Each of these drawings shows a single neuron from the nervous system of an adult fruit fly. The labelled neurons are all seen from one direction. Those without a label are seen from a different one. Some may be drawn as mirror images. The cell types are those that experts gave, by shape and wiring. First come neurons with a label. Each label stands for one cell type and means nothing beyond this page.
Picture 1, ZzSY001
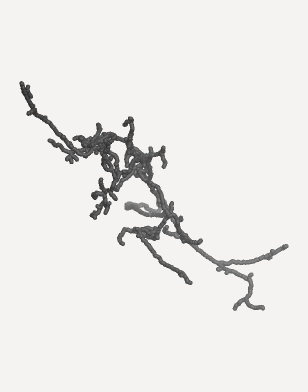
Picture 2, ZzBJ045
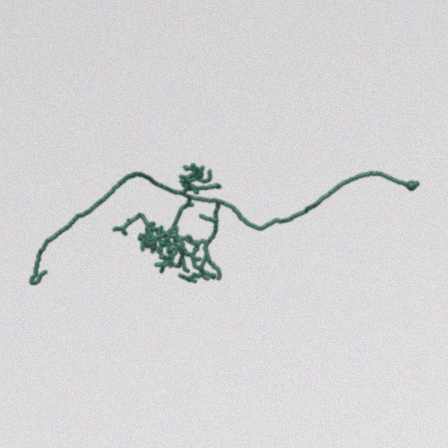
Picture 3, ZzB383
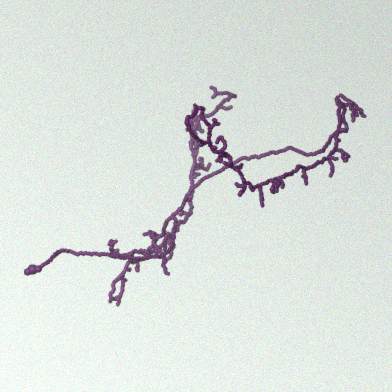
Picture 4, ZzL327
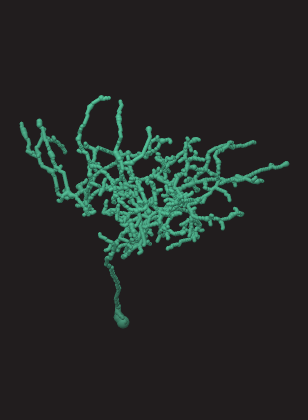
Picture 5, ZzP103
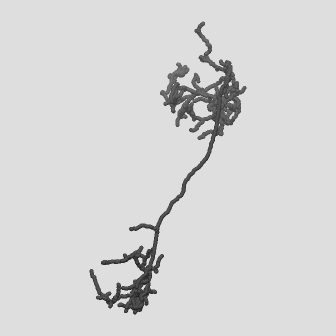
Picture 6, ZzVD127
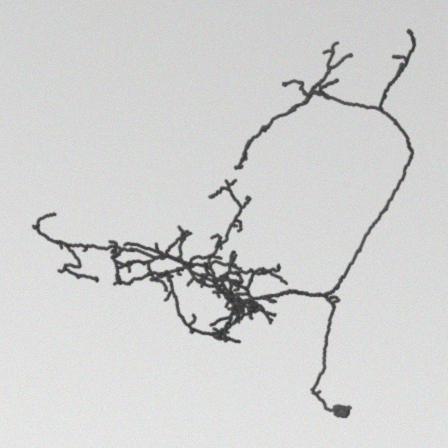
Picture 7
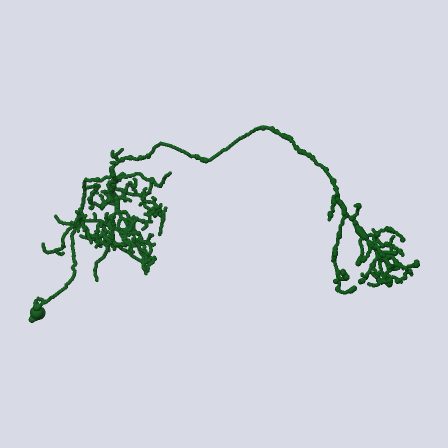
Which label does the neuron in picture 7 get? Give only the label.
ZzP103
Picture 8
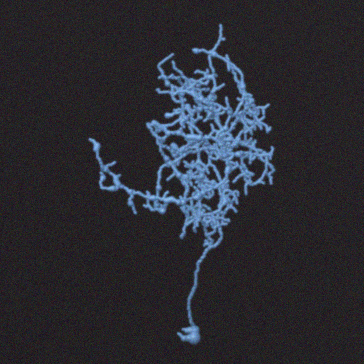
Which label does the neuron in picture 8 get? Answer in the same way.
ZzL327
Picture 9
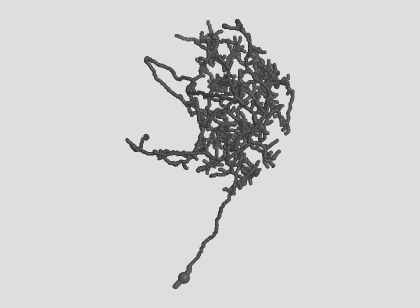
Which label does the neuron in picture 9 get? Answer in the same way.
ZzL327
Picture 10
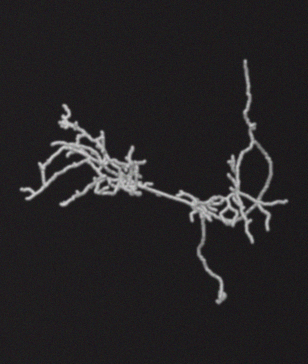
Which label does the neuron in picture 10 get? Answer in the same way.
ZzVD127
